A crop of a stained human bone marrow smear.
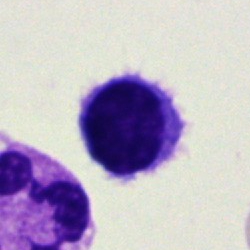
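Lymphocyte, the cell in the middle of this stained human bone marrow smear. The nucleus seems to fill nearly the whole cell, and its chromatin is dense, staining a very dark purple. The cytoplasm looks bluish purple. Short fine projections stick out from the margin, clearest, I think, on the upper and right edges.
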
